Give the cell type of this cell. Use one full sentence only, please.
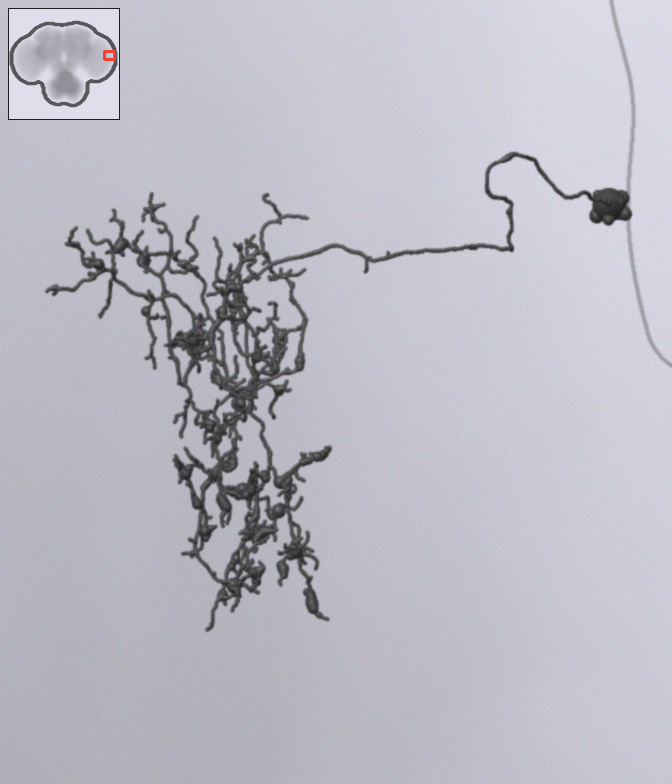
As a matter of cell type, the neuron is Cm5.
